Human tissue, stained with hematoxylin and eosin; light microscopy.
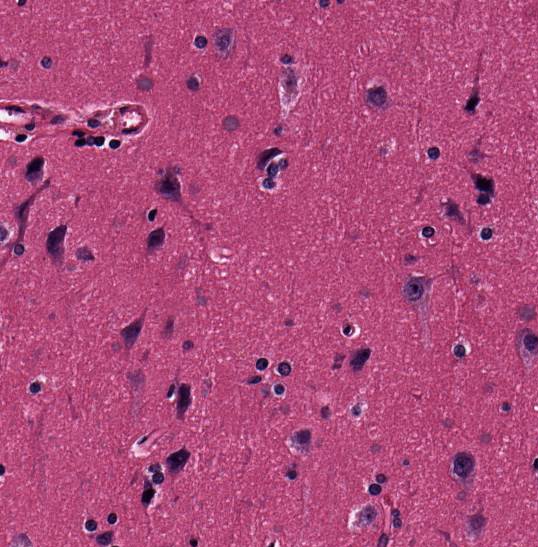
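cerebral cortex: finely granular pink neuropil with scattered cells, lacking epithelium and glands. Scattered neurons have triangular, pyramidal bodies; many are dark, shrunken and angular, deeply stained cytoplasm hiding the nucleus. Small, round, dark glial nuclei lie singly and in small clusters between neurons.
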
